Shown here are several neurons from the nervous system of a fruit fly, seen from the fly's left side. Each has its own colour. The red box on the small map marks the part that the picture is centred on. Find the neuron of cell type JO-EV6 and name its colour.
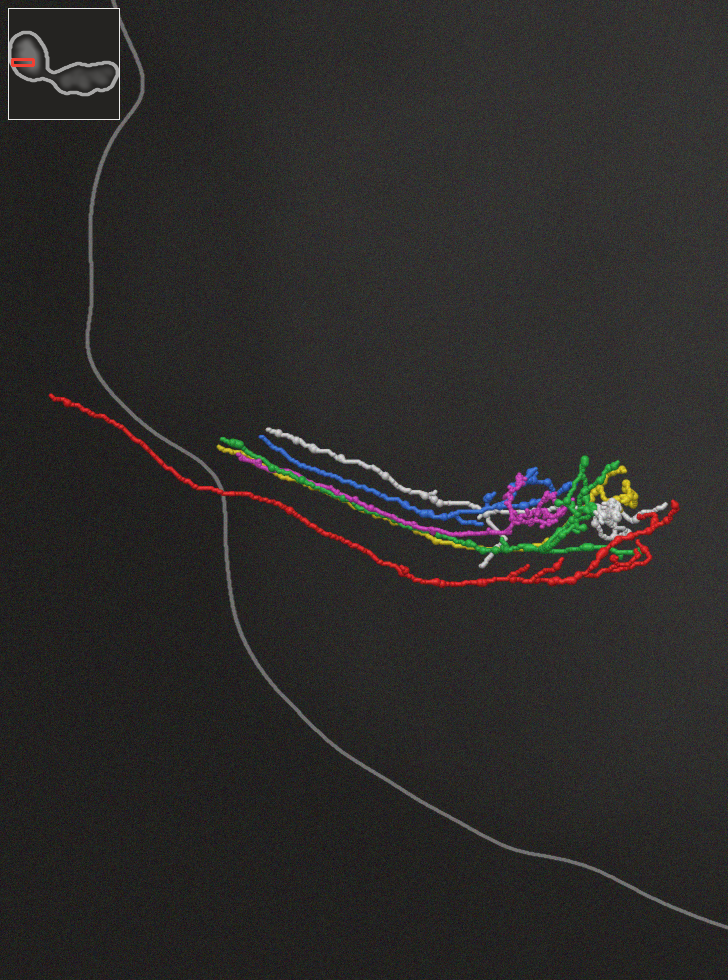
red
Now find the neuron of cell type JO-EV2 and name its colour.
magenta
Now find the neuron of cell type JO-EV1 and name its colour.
blue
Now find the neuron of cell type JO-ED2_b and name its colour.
white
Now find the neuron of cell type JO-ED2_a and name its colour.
yellow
